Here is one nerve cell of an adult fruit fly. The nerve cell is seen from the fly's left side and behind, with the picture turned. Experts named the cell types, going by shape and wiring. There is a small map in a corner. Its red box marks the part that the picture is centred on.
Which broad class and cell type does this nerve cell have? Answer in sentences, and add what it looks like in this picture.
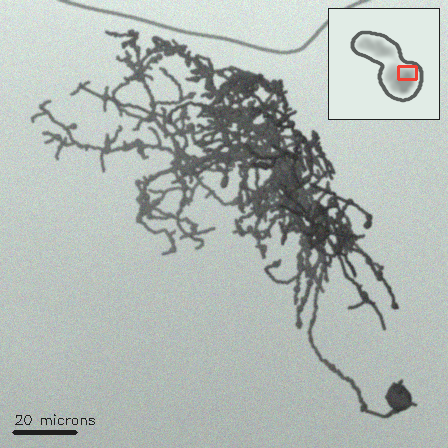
Its broad class is central-brain intrinsic neuron. Its cell type is GNG153. By the scale bar it is about 130 microns tall in this view. As drawn here it is about as wide as it is tall.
